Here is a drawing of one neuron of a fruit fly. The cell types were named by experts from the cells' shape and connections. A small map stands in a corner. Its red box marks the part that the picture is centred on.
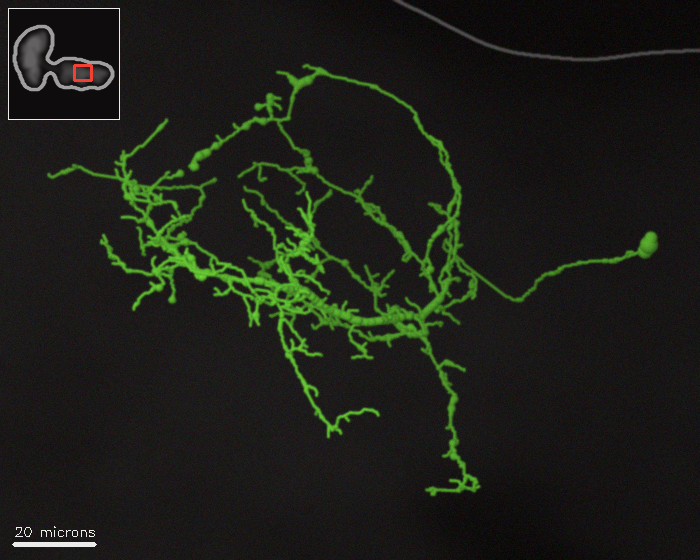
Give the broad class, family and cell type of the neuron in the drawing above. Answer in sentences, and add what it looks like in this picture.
This is a nerve-cord intrinsic neuron. Its family is hemilineage 03A. Its cell type is IN03A075. It lies in the nerve cord. The cell body is on the right of the picture. By the scale bar it is about 150 microns wide in this view.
